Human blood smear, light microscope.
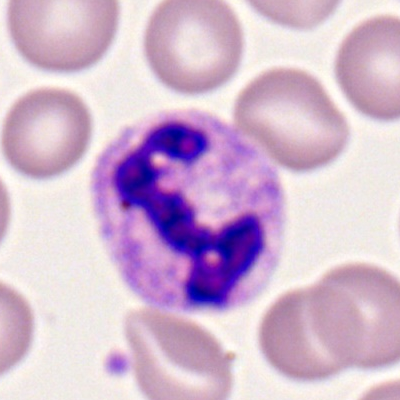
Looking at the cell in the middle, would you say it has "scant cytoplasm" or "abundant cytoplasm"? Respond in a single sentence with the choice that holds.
The cytoplasm of this cell is abundant.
